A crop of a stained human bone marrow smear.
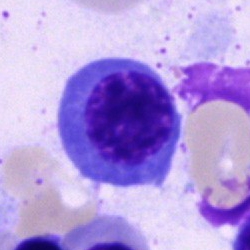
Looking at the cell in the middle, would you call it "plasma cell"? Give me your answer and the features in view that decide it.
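The cytoplasm stains a medium blue, not the deep blue expected of a plasma cell.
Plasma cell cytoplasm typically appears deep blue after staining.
Plasma cell therefore does not fit; the cell is an erythroblast. The chromatin is coarse and clumped.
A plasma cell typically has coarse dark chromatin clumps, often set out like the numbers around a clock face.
This feature therefore does not count against plasma cell. The cytoplasm forms a rim around the whole nucleus, is widest on the left side and shows no granules. The outline is smooth and roughly round, and the surface shows no projections.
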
